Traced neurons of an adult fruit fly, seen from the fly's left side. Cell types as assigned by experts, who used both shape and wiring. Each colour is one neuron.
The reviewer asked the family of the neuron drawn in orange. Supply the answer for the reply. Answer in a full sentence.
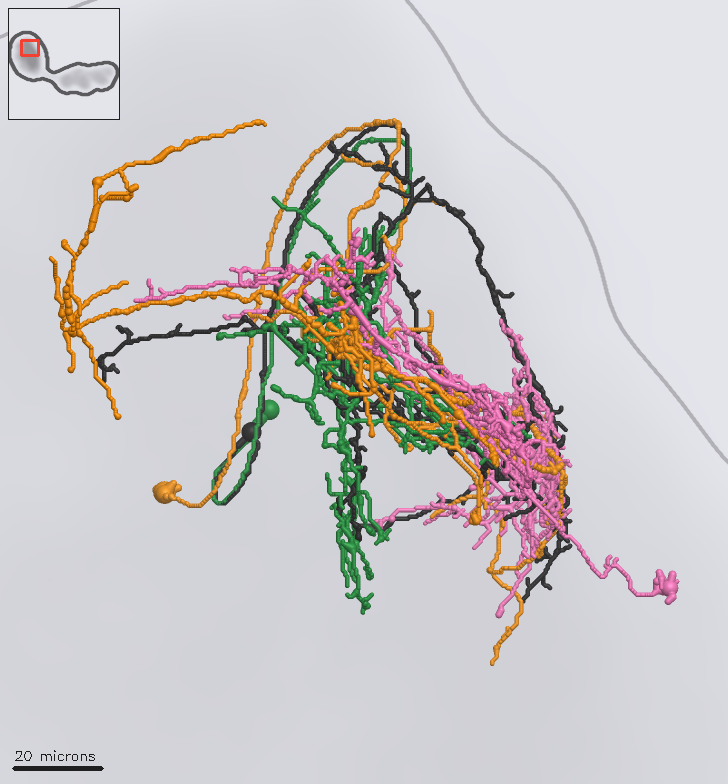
The family is hemilineage SLPav2.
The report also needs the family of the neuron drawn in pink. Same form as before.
The family is hemilineage DM6_posterior.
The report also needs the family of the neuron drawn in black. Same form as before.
The family is hemilineage SLPav2.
